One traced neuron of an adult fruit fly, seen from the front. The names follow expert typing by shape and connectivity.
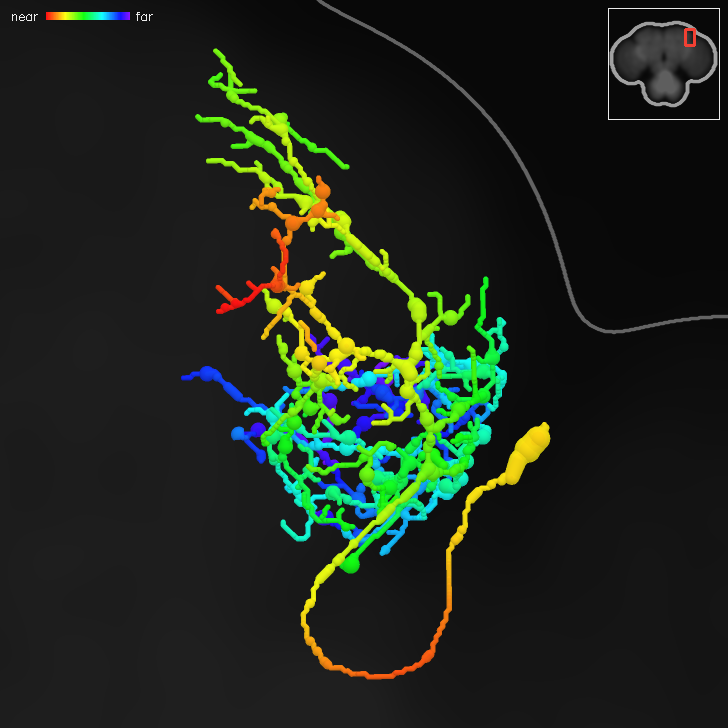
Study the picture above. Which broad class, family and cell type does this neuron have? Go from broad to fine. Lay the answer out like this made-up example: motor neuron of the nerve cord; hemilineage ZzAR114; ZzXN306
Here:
central-brain intrinsic neuron; hemilineage LHl4_dorsal; LHAV4b4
